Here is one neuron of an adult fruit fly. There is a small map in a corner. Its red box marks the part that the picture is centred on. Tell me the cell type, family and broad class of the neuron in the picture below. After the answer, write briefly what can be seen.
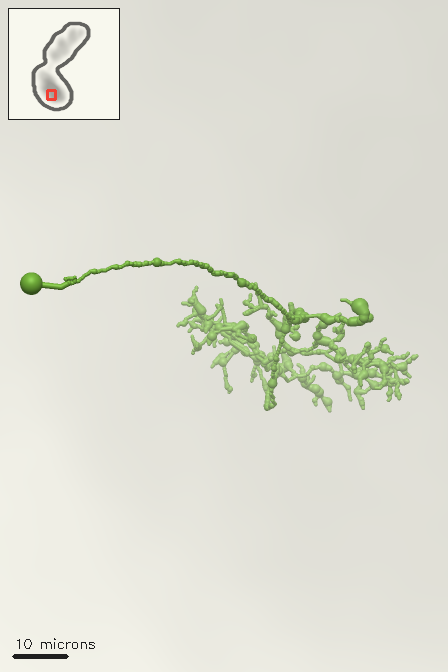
It is of cell type ER2_b. Its family is hemilineage EBa1. Its broad class is central-brain intrinsic neuron. The cell body is on the left of the picture. From left to right in the picture it spans about 75 microns. The picture shows dozens of branch ends.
